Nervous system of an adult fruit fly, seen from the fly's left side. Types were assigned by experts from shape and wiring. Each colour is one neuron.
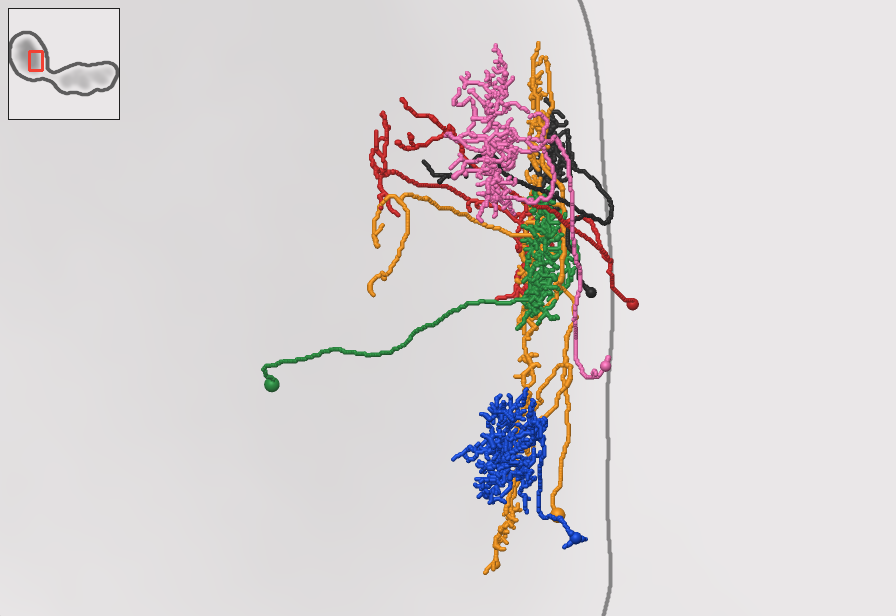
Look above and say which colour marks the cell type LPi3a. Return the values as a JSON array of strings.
["blue"]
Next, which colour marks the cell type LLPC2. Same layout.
["red"]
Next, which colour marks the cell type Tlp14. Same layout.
["orange"]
